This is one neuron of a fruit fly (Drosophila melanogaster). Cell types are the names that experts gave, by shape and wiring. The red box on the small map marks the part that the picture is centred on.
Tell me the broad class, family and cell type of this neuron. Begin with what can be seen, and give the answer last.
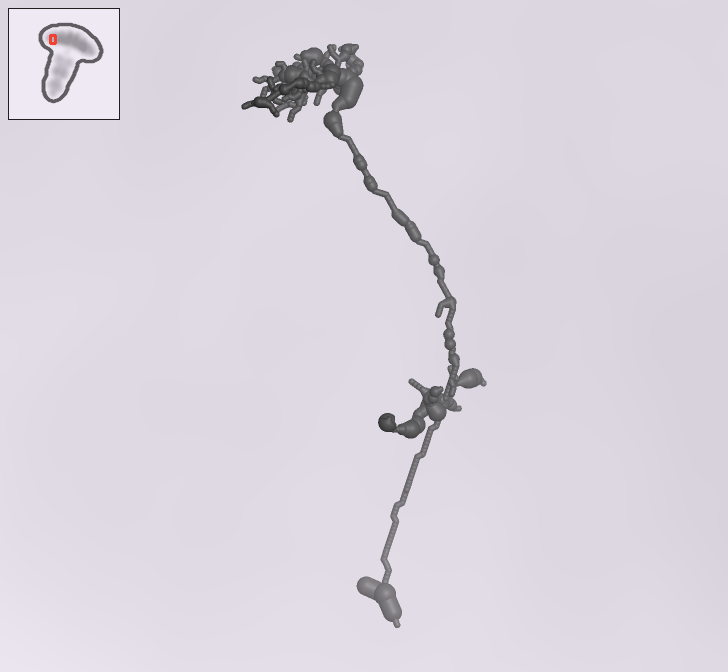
The cell body can be seen at the bottom of the picture. As drawn here it is taller than it is wide. Its broad class is optic-lobe intrinsic neuron. Its family is T. It is of cell type T4a.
